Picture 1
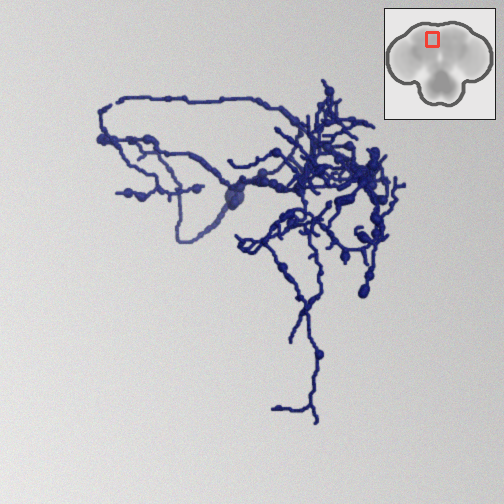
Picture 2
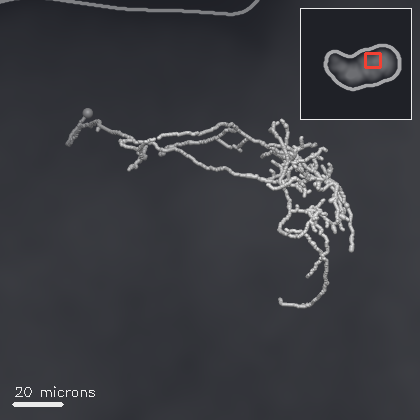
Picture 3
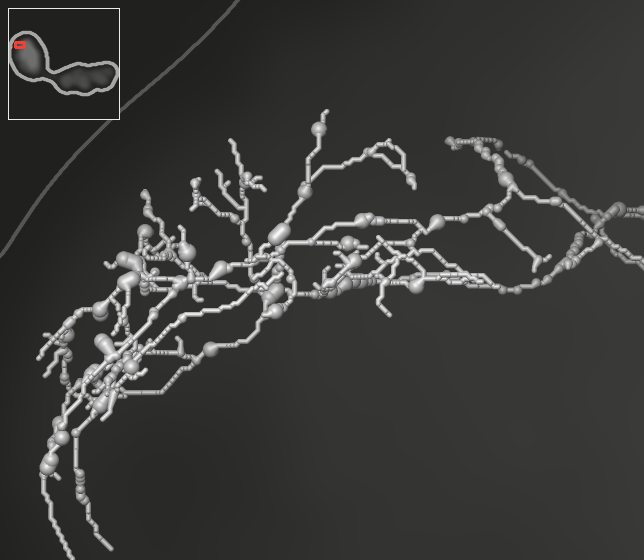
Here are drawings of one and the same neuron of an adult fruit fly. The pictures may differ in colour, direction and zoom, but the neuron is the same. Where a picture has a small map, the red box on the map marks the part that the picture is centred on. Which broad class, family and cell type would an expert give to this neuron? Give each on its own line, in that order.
central-brain intrinsic neuron
hemilineage DM6_dorso_lateral
SMP377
